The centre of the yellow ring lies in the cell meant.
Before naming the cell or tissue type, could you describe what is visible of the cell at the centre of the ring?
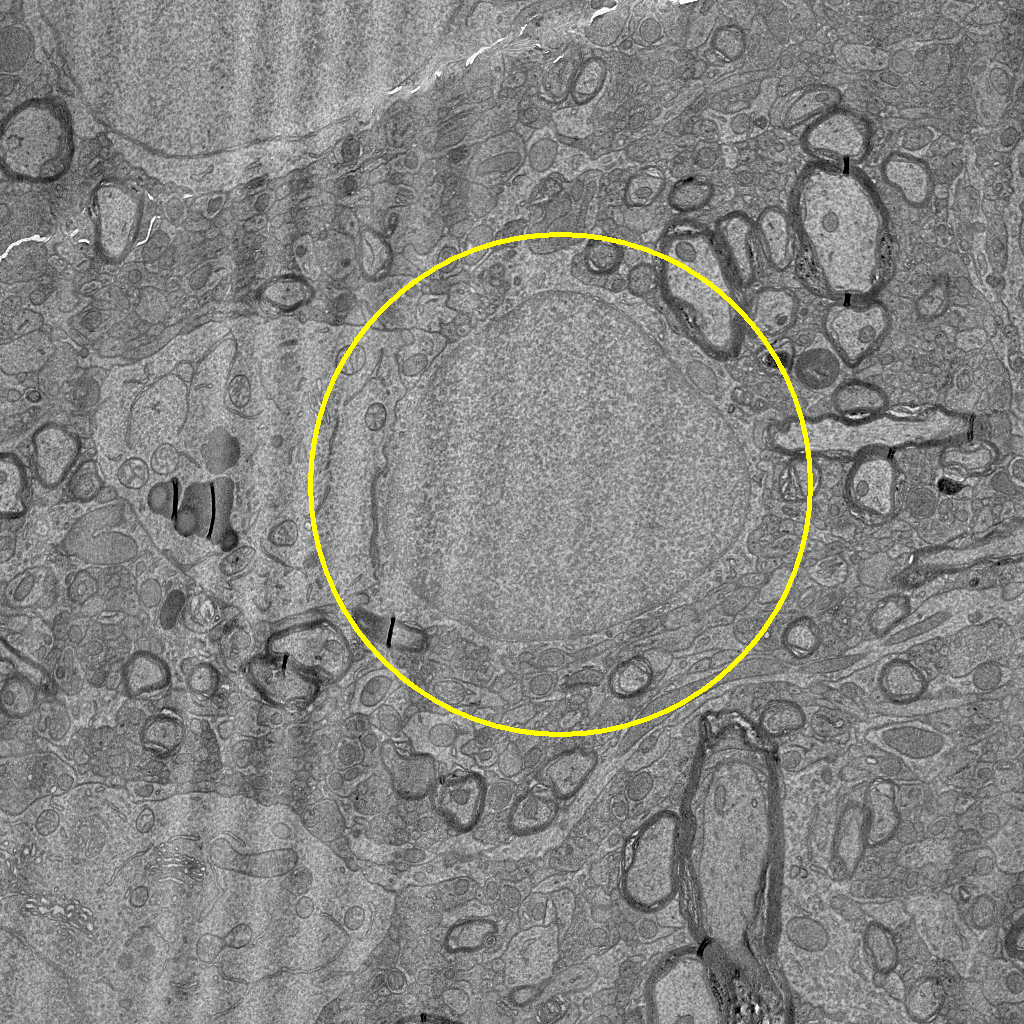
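Look at that nucleus: big, roughly round, filling most of the ring. The envelope runs smoothly, no deep infoldings anywhere. Chromatin's finely granular and spread evenly through, and there's no thick dark band along the inside of the envelope. So that's an astrocyte.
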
